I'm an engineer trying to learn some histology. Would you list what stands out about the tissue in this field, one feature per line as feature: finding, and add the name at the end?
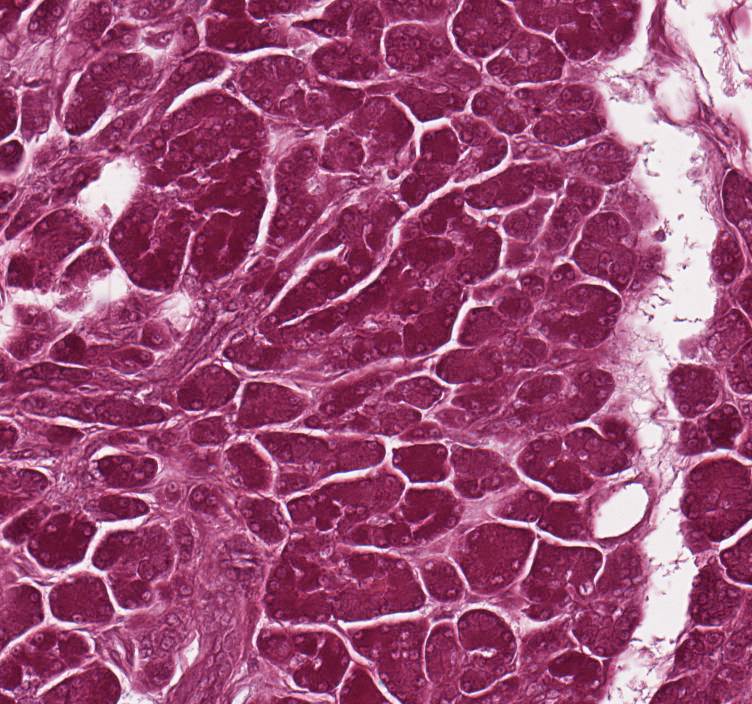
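Arrangement: closely packed rounded and polygonal clusters, thin clefts between
Cytoplasm: abundant, deep purple-red
Nuclei: round, paler than the cytoplasm
Nucleoli: small, dot-like, one in each nucleus
Stroma: narrow pale pink fibrous band, left-centre, spindle-shaped nuclei
Name: pancreas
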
